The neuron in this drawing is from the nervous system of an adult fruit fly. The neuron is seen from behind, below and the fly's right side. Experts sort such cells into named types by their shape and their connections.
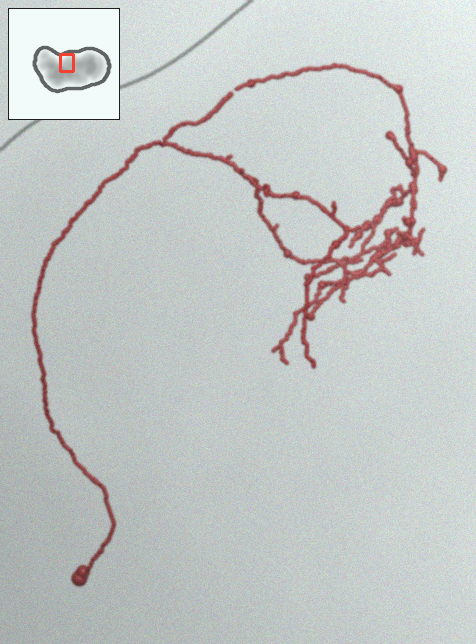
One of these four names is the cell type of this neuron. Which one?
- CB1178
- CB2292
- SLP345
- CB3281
SLP345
